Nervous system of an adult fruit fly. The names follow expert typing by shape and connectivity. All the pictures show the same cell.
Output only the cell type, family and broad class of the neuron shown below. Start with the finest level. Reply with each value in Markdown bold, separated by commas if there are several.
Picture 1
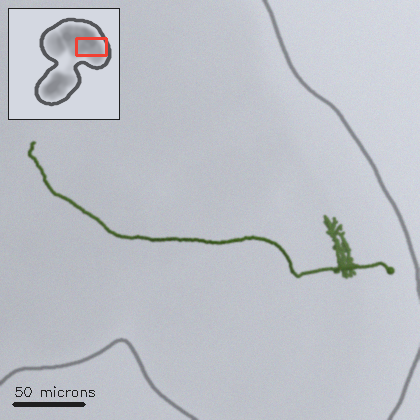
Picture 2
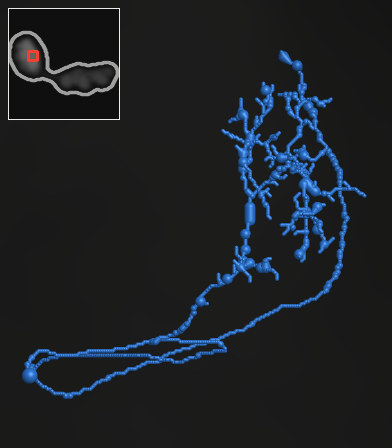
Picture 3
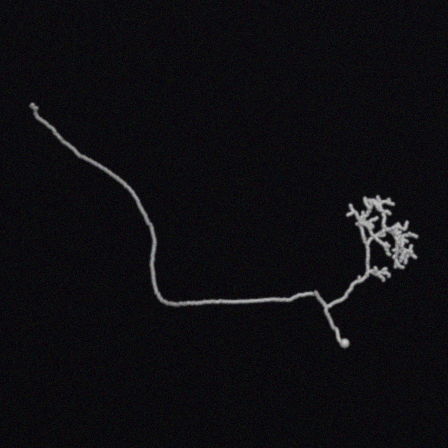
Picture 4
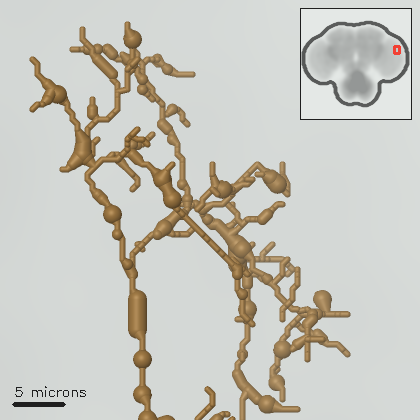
**MeVP6**, **MeVP**, **visual projection neuron**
